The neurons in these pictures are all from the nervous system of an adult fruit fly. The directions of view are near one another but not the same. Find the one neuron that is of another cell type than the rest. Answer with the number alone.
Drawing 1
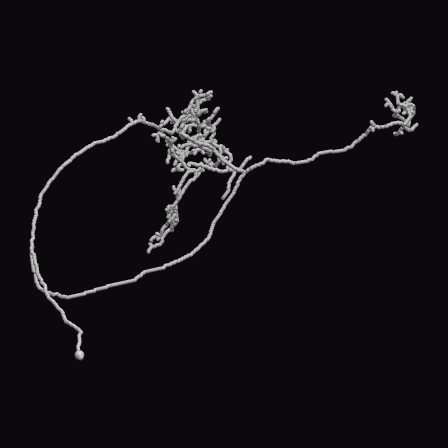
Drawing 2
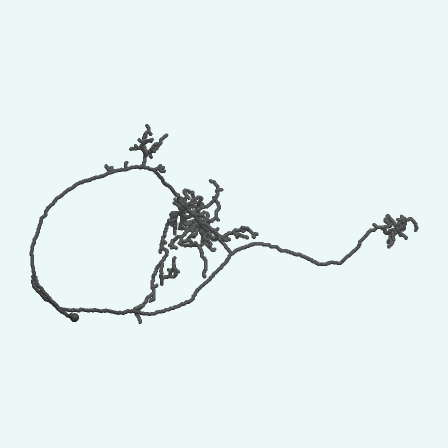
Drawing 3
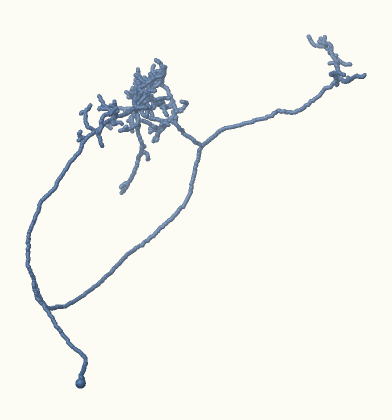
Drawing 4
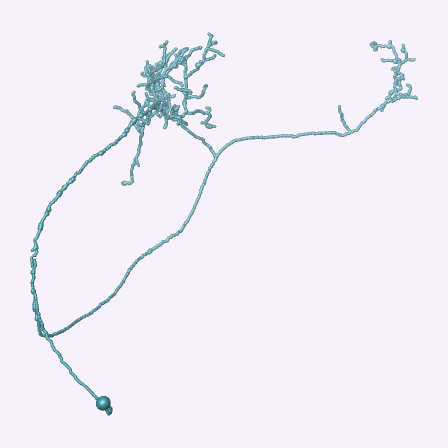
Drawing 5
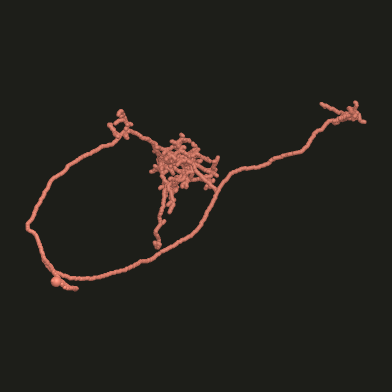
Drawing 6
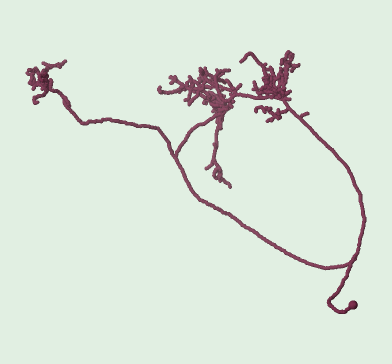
6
